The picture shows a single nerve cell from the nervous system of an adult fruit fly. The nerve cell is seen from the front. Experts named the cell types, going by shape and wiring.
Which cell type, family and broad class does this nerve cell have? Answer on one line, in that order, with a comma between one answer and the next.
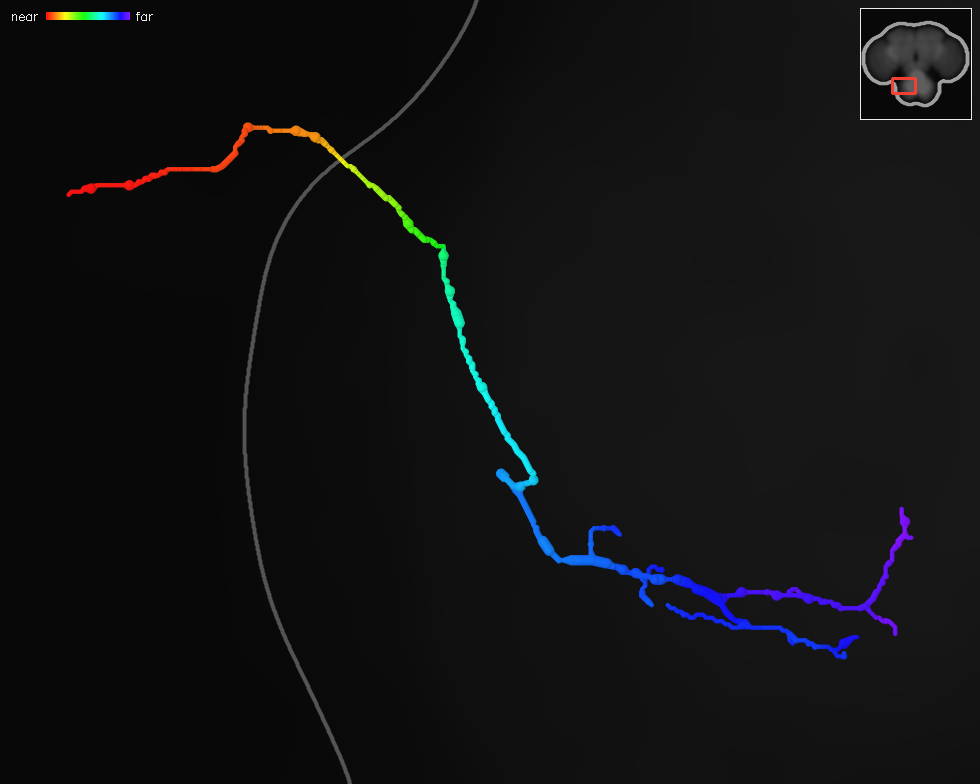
WG2, class gustatory, sensory neuron entering the nerve cord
